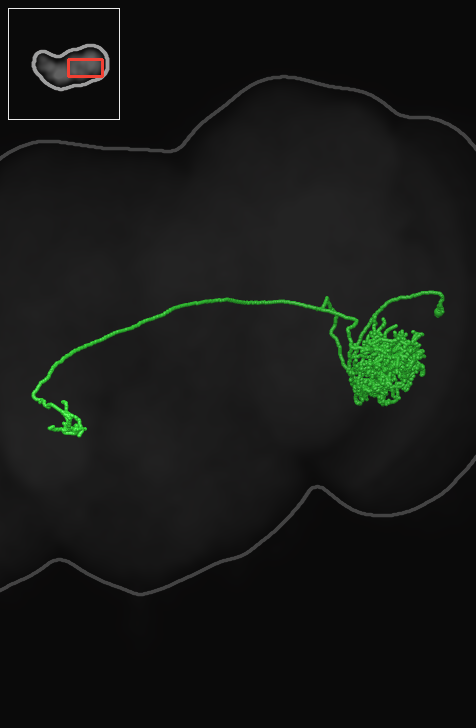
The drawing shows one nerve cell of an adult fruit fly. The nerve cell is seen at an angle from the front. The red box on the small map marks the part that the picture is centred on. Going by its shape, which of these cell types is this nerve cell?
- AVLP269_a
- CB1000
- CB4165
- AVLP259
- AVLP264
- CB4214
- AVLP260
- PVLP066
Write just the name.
AVLP264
